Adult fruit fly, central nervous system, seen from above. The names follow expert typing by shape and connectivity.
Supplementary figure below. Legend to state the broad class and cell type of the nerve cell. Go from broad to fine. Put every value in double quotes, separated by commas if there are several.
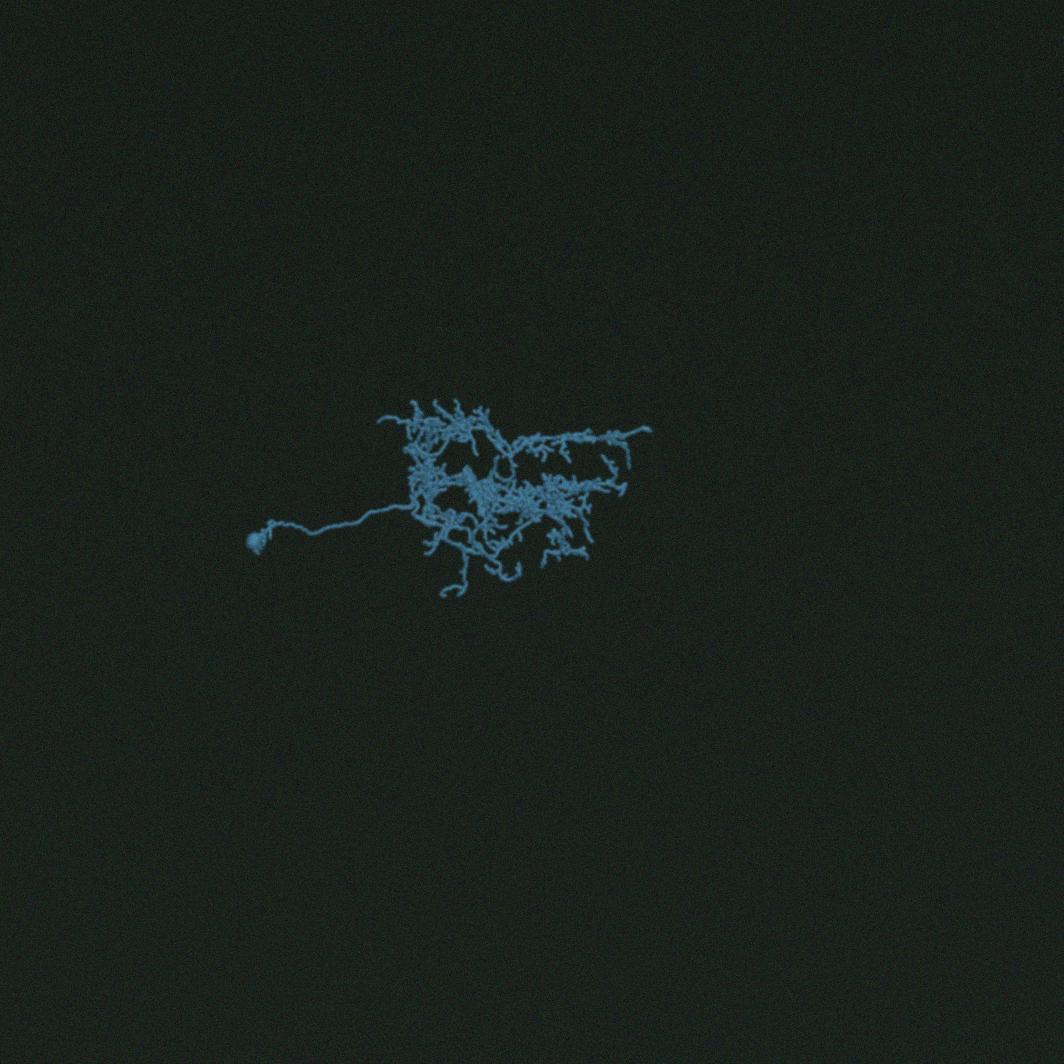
"central-brain intrinsic neuron", "GNG053"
